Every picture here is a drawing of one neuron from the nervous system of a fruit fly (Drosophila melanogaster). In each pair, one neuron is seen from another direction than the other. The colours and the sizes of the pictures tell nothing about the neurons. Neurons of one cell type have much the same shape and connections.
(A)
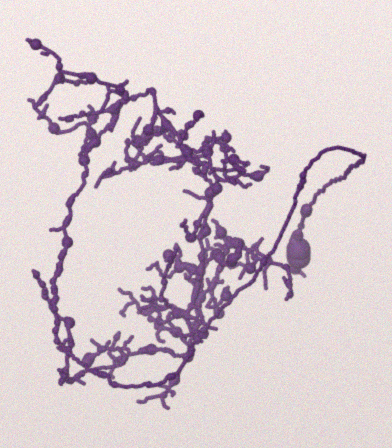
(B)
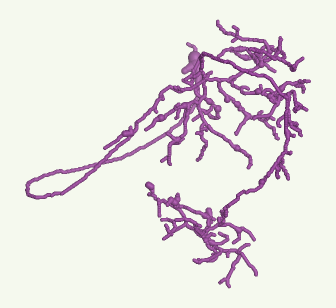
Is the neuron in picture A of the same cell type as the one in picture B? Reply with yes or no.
yes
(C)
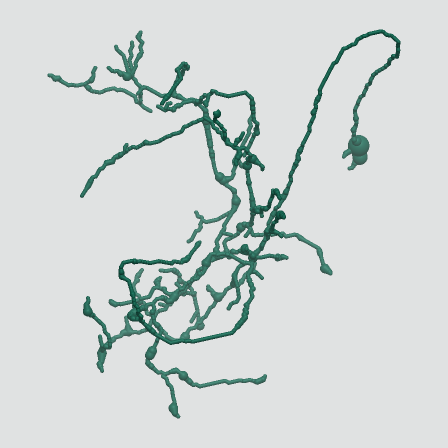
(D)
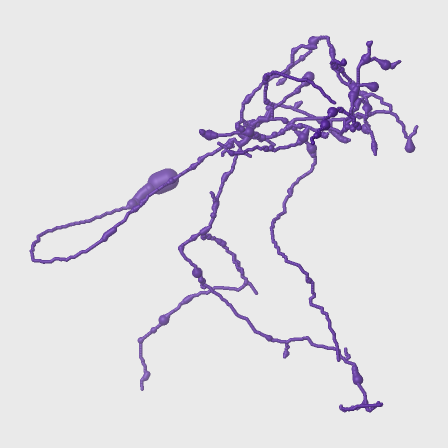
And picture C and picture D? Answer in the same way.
yes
